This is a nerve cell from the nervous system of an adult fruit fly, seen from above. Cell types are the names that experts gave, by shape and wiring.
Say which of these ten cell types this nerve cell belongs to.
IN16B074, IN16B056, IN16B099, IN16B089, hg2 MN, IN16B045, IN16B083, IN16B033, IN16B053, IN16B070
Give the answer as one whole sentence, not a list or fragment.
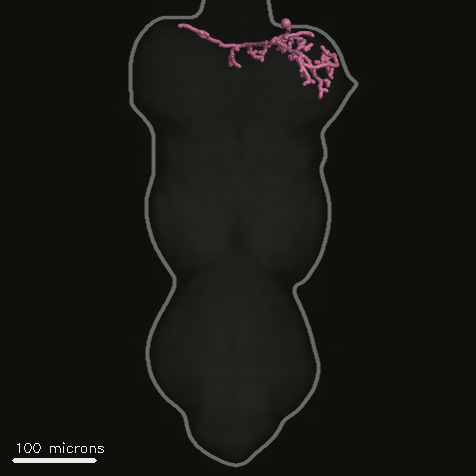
Included in the cell type IN16B070 is this nerve cell.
